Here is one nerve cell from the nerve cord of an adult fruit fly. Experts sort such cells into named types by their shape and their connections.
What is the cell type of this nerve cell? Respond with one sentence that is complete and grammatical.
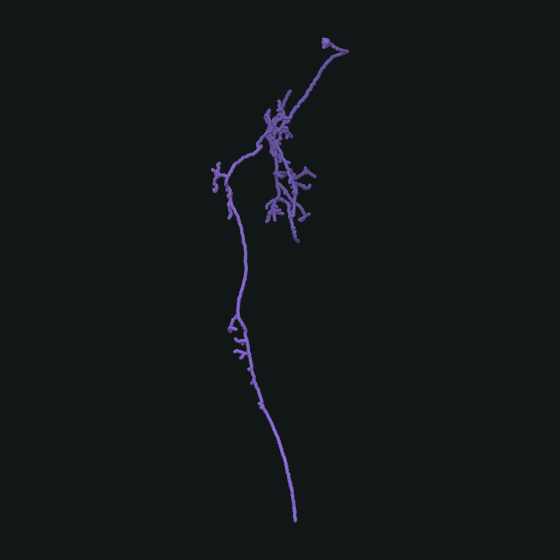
For this nerve cell, the cell type is AN07B050.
